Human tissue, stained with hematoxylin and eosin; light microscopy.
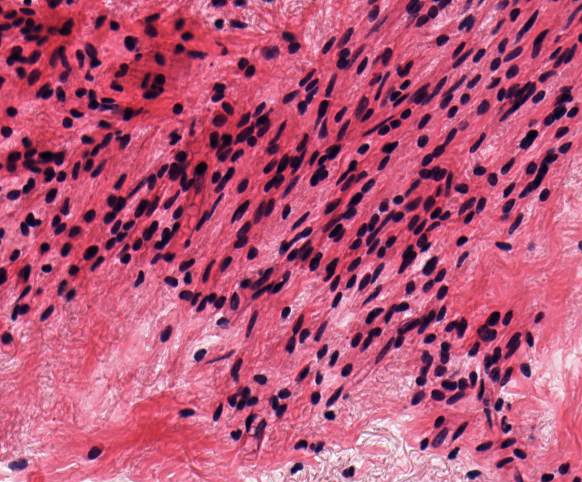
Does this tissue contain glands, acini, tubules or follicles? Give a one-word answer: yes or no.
No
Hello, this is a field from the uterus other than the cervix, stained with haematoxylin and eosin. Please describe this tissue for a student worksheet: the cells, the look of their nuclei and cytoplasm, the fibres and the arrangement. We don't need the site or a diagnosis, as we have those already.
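A cellular proliferation of spindle cells lies in pink fibrous stroma, most crowded in the upper and central field. Nuclei lie roughly parallel, streaming obliquely. Cytoplasm and cell borders are indistinct, blending into the stroma. Nuclear size is fairly uniform, with no giant or multinucleated cells.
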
